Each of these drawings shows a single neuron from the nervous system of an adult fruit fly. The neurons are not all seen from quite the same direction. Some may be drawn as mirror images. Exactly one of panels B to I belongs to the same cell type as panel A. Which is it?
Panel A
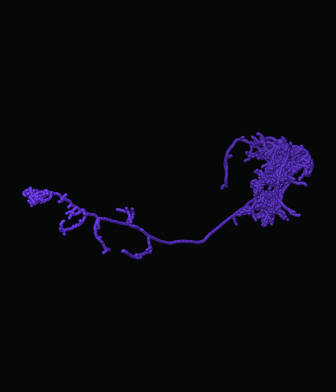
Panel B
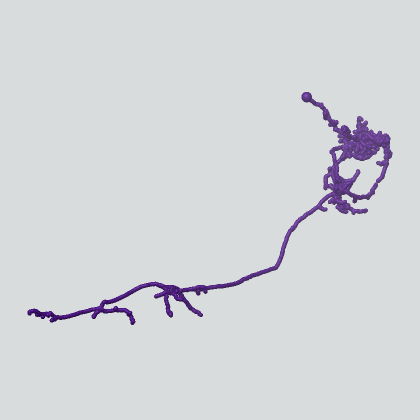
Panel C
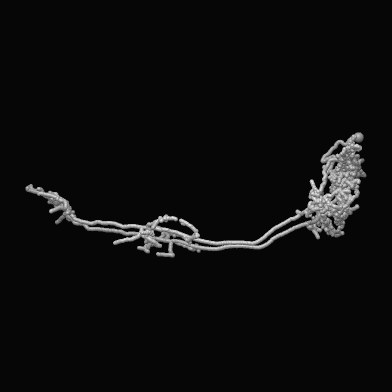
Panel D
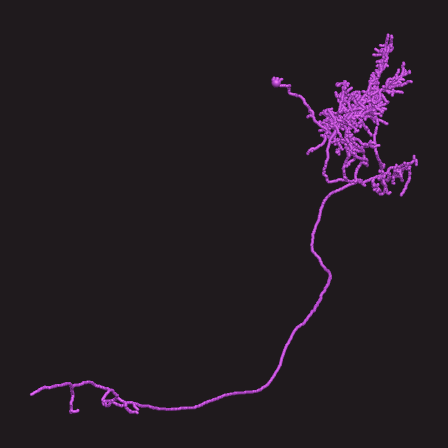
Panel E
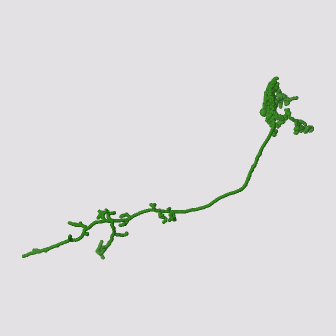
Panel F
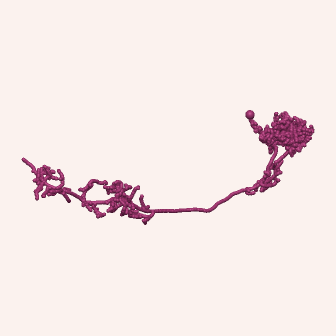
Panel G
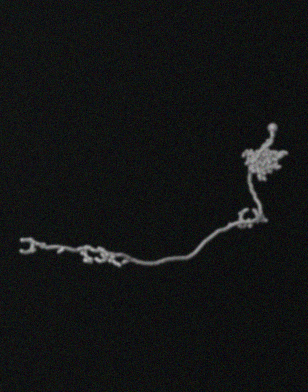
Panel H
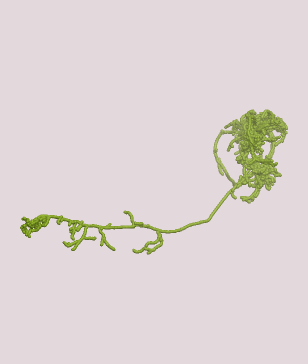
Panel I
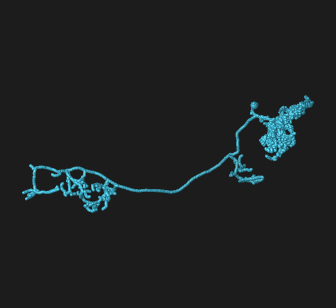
H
